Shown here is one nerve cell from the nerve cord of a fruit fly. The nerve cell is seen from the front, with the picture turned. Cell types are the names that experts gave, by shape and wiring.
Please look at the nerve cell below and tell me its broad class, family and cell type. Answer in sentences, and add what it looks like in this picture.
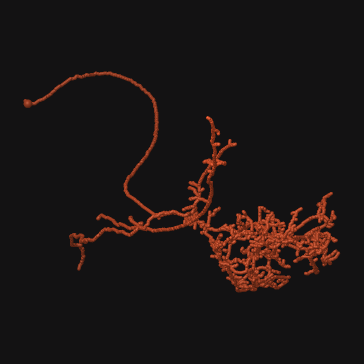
This is a nerve-cord intrinsic neuron. Its family is hemilineage 23B. Its cell type is IN23B080. The picture shows dozens of branch ends. In this view it is wider than it is tall.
